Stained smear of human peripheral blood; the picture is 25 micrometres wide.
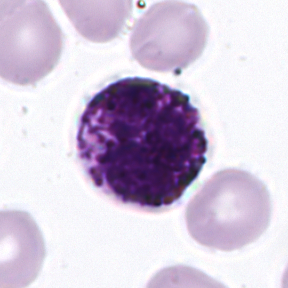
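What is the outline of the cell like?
Round and smooth, about 12 micrometres across.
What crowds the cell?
Coarse dark purple granules; a paler pinkish-lilac patch lies at its left side.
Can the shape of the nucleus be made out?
No; it is hidden beneath the granules.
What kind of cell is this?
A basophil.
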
